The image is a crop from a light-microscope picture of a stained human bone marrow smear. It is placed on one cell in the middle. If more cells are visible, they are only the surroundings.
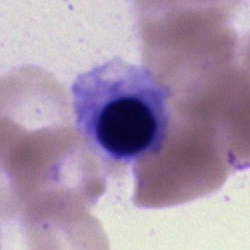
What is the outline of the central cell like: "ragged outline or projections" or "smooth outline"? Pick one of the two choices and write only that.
Ragged outline or projections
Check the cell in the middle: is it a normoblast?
yes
